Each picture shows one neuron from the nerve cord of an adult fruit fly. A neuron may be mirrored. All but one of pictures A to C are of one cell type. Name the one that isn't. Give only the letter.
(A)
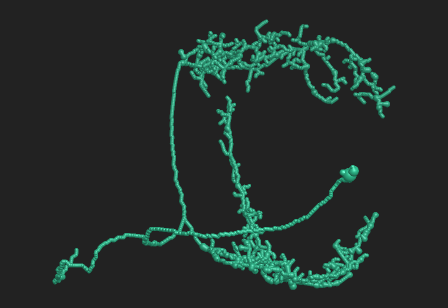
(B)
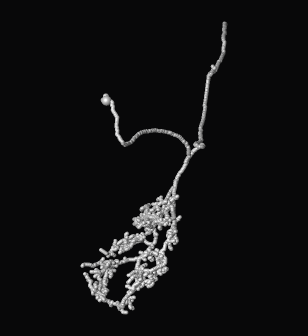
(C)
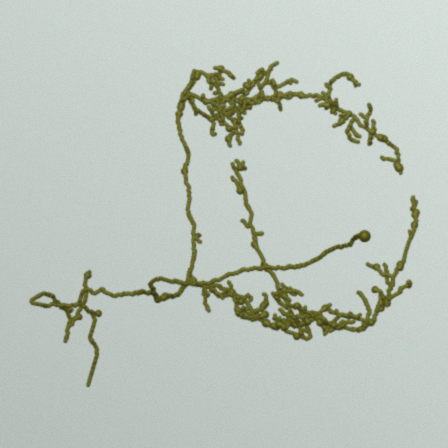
B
